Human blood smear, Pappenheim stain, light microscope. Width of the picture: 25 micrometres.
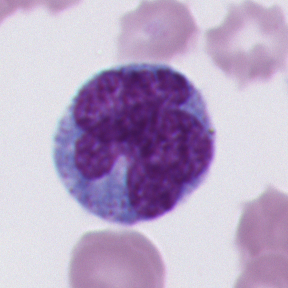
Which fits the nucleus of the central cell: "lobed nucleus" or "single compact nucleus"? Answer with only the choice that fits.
Lobed nucleus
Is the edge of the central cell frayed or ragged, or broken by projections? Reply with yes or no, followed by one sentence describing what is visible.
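No. The cell outline is round and smooth.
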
